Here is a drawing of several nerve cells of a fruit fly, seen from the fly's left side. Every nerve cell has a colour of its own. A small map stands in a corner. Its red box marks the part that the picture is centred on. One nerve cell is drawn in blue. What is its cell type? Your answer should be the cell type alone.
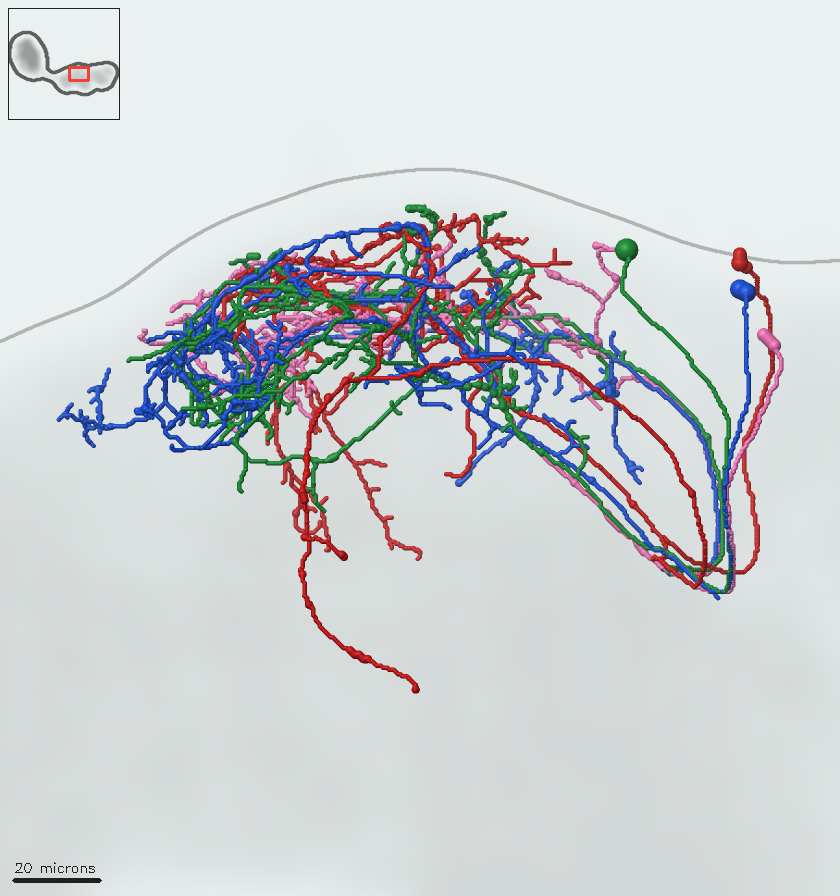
IN19B056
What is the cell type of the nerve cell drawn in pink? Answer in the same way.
IN19B090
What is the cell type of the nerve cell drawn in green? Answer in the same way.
IN19B070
